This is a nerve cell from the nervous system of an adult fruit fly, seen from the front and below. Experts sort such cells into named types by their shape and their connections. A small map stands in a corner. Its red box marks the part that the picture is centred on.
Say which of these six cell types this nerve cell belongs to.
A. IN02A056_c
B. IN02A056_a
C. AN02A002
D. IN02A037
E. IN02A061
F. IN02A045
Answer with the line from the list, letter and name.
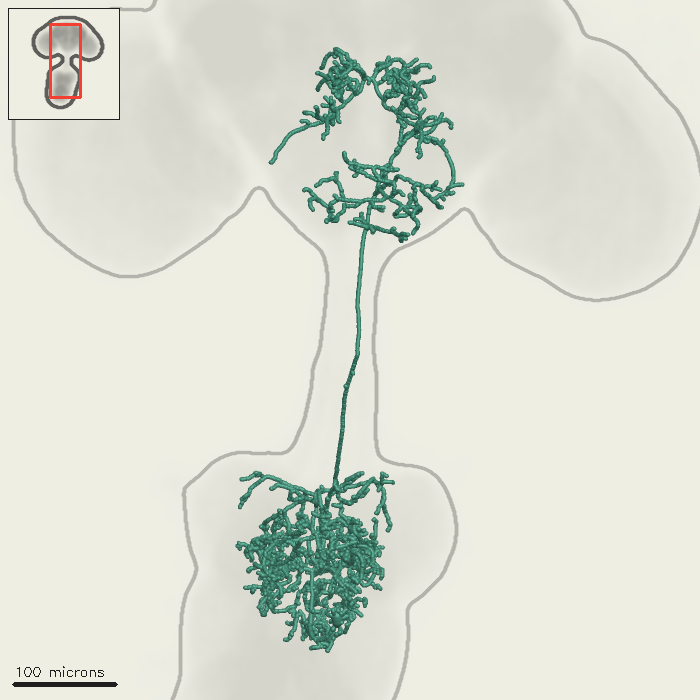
C. AN02A002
